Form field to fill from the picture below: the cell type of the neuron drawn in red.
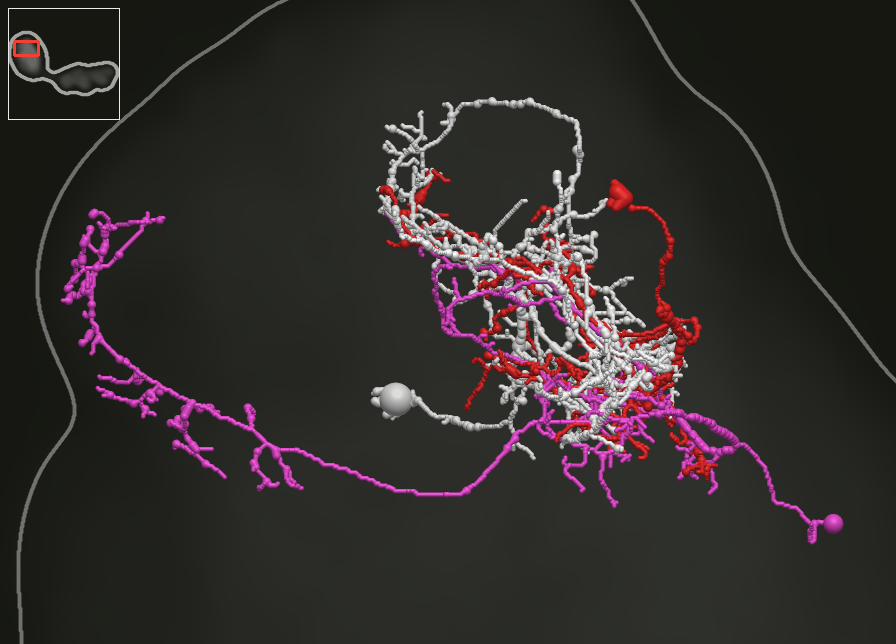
CL250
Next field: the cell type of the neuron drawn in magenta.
CRE106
